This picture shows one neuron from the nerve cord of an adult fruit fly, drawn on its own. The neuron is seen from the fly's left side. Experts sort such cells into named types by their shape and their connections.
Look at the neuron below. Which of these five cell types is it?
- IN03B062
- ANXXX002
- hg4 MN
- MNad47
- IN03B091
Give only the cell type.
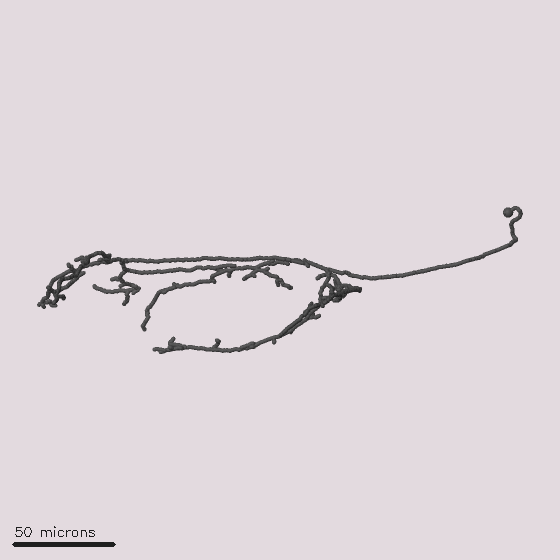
IN03B091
